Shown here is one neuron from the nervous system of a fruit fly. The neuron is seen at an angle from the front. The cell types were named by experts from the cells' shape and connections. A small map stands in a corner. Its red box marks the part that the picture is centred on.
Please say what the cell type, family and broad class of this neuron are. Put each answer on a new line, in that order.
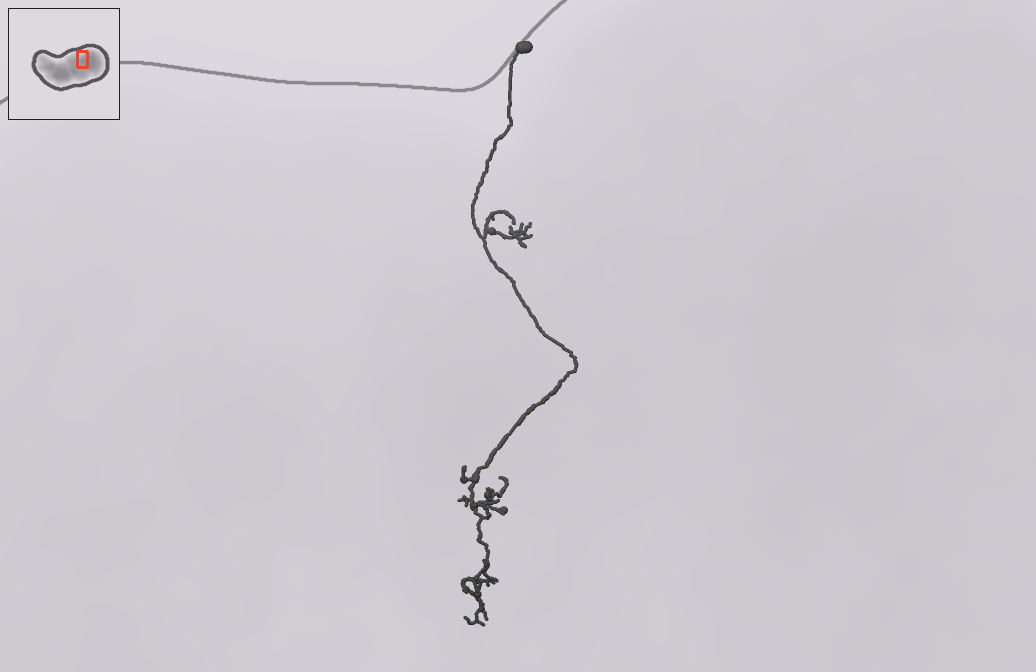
PFNp_a
class CX
central-brain intrinsic neuron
